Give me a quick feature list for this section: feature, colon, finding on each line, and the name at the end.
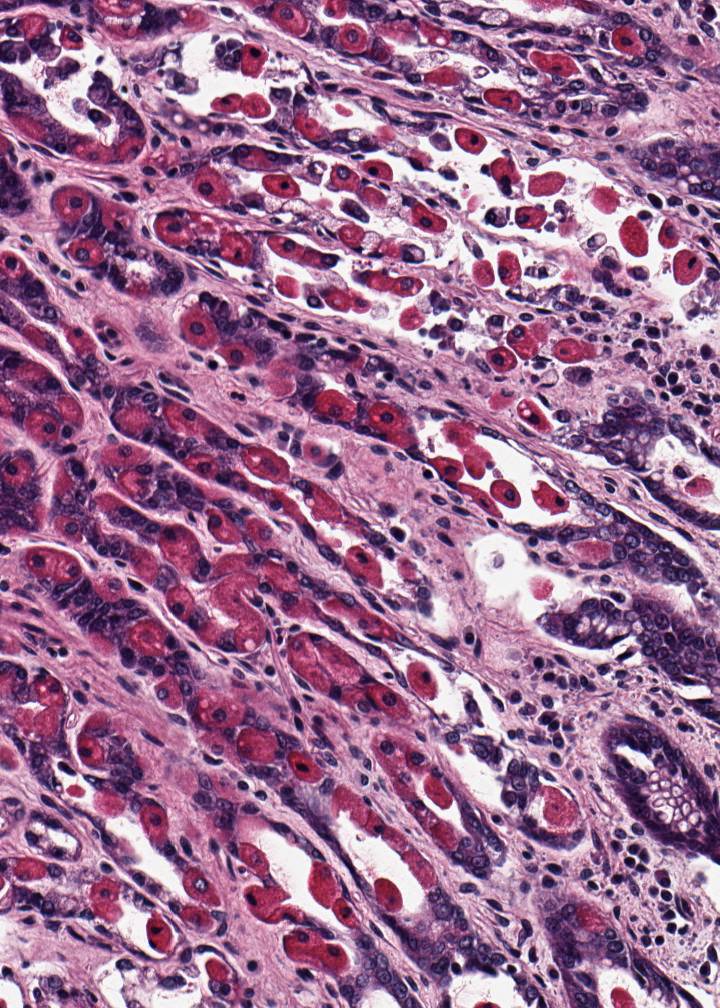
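Glands: closely packed, elongated, tubular, running diagonally upper left to lower right
Large cells: many, rounded, bright red-pink cytoplasm, single round central nucleus
Smaller cells: purple cytoplasm, dark nuclei, forming darker gland stretches
Lower right gland: pale, clear, bubbly cytoplasm
Name: stomach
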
